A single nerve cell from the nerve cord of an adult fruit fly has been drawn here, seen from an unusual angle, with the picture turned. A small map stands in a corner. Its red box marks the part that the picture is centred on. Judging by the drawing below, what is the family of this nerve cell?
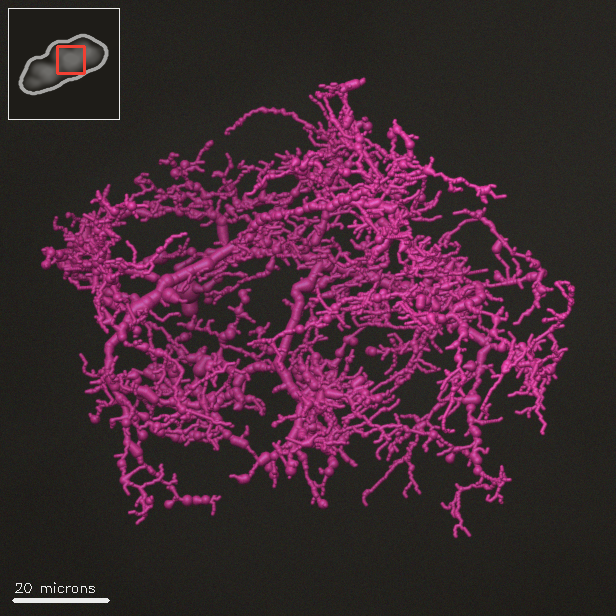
hemilineage 13A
